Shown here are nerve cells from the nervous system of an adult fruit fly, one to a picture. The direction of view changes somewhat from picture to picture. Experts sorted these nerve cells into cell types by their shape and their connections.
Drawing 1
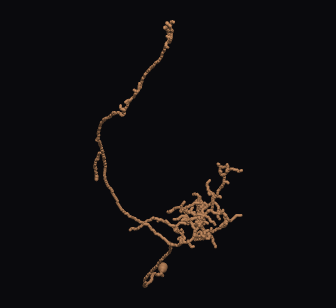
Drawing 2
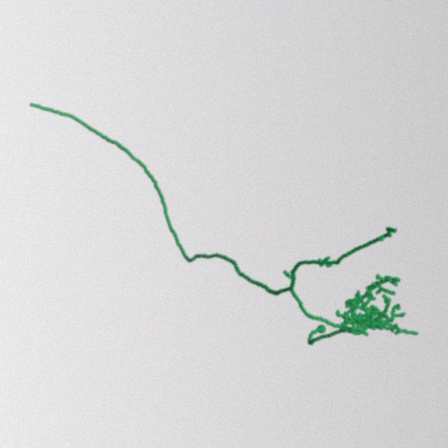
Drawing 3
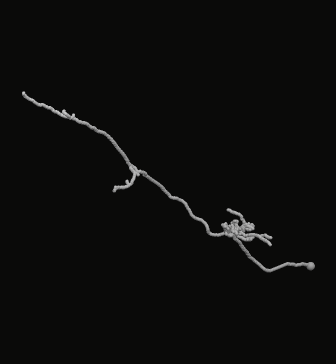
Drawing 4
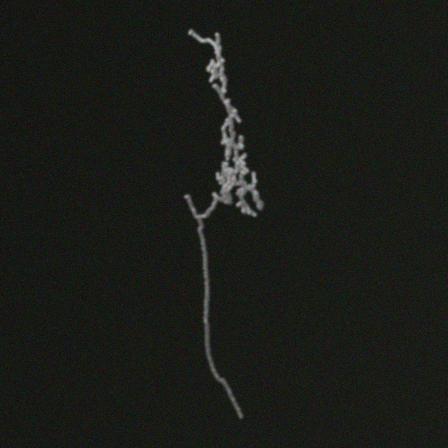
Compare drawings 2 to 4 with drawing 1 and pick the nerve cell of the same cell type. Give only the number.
2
